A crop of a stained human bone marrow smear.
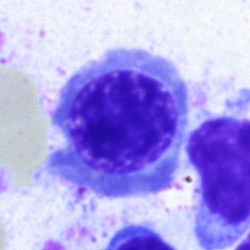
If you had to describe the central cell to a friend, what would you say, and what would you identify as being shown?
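Outline irregular, with rounded bulges of cytoplasm in place of a smooth circle. Cytoplasm blue, narrower on the right side of the nucleus than on the left. No nucleolus visible in the nucleus. The cell is an erythroblast.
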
